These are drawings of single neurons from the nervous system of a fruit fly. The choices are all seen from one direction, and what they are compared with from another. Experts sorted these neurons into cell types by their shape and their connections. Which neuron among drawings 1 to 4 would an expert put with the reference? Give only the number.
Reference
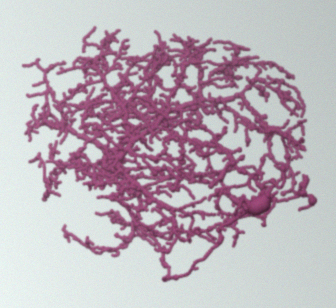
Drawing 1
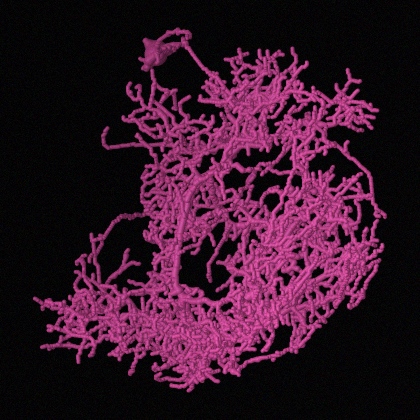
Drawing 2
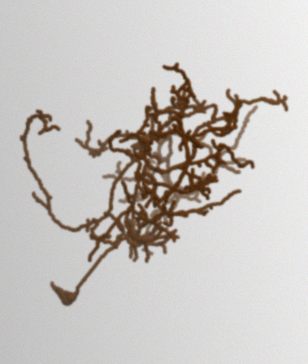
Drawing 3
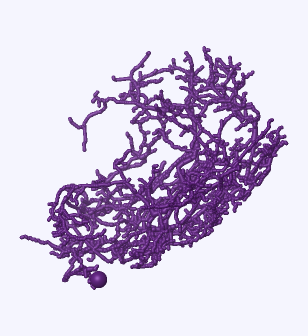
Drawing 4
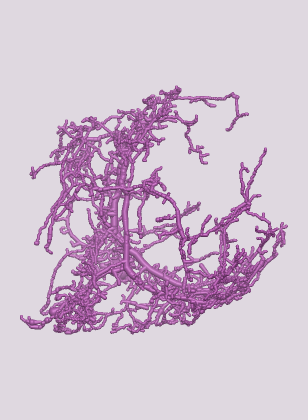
3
